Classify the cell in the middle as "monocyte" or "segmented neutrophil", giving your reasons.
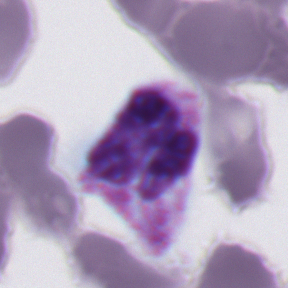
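It's a segmented neutrophil.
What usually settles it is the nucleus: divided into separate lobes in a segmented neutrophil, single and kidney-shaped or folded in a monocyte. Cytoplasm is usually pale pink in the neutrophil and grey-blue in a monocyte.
Here the nucleus occupies the upper part, its chromatin dark purple and densely clumped, with most visible cytoplasm below it. The outline is irregular, narrowing toward the bottom.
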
